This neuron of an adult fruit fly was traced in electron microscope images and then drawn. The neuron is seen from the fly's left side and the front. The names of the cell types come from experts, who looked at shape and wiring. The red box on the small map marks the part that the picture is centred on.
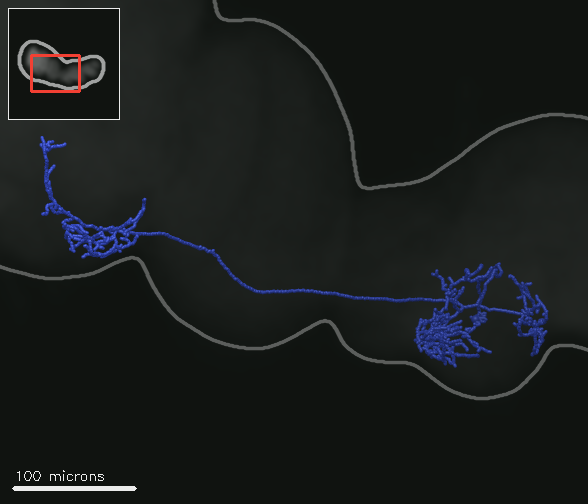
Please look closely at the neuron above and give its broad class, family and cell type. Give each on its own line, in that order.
ascending neuron
hemilineage 12B
AN12B017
